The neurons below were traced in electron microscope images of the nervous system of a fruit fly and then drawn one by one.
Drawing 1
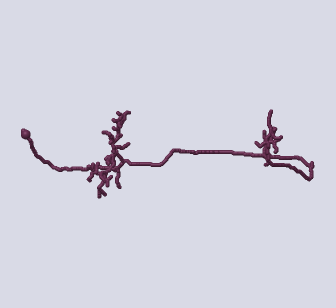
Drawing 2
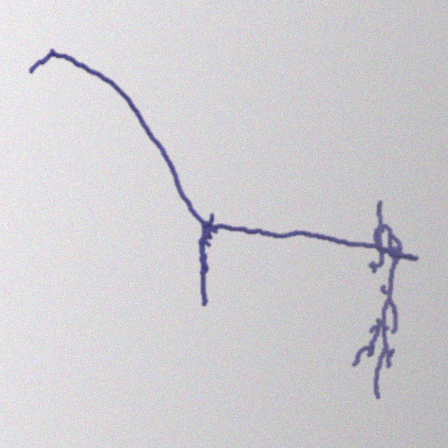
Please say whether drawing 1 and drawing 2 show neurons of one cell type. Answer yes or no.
no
